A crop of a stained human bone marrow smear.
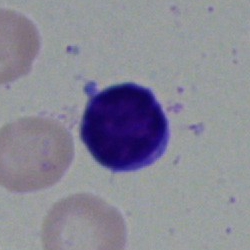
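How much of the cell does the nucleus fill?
Nearly all; it stains dense, dark purple.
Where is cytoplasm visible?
A thin paler blue rim, mainly at the lower right edge.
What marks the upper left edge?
A small round blue knob.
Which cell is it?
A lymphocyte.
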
